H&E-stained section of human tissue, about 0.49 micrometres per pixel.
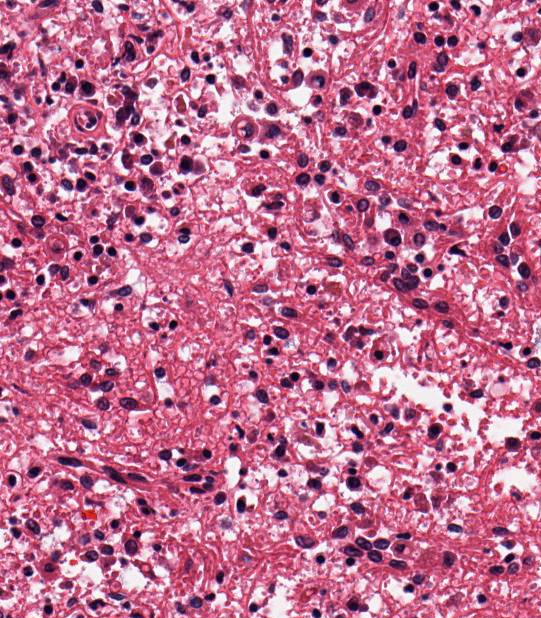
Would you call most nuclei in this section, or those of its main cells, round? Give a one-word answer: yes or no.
Yes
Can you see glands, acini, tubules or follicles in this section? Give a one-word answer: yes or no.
No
